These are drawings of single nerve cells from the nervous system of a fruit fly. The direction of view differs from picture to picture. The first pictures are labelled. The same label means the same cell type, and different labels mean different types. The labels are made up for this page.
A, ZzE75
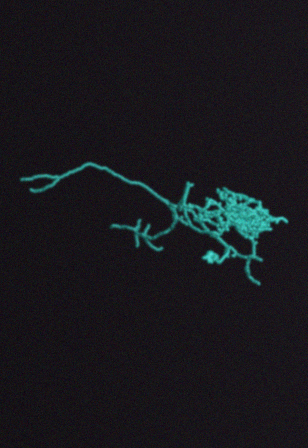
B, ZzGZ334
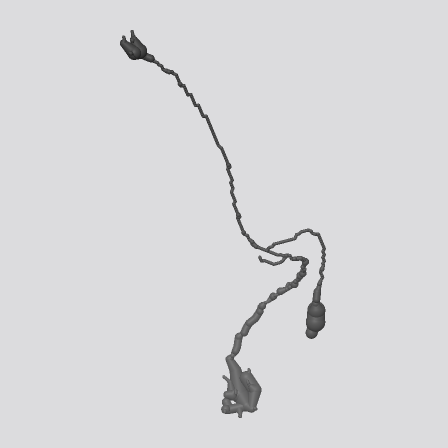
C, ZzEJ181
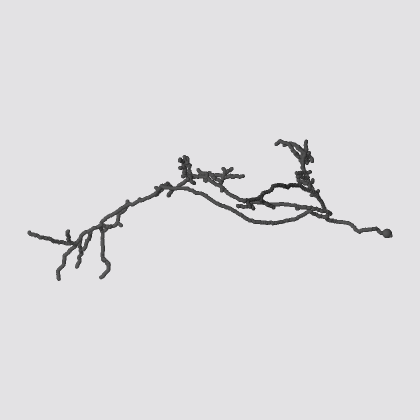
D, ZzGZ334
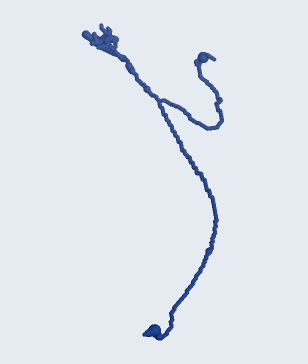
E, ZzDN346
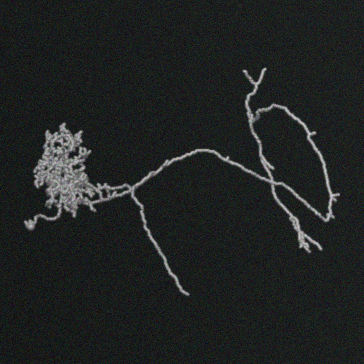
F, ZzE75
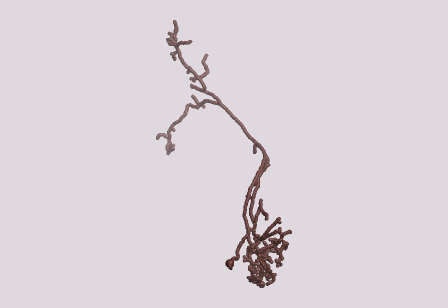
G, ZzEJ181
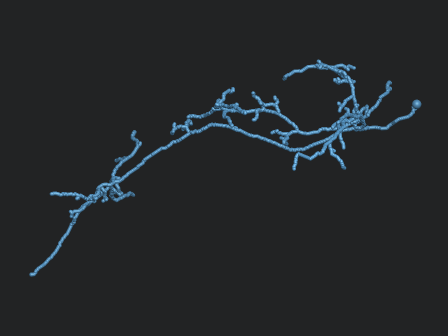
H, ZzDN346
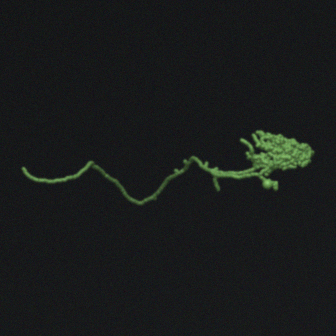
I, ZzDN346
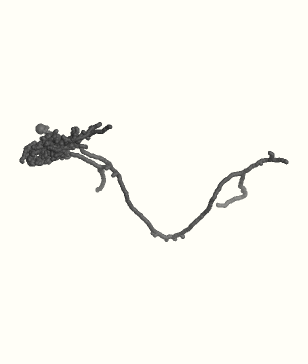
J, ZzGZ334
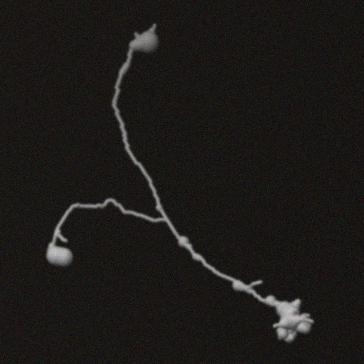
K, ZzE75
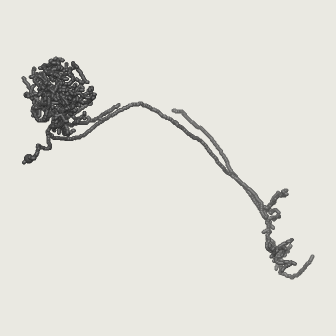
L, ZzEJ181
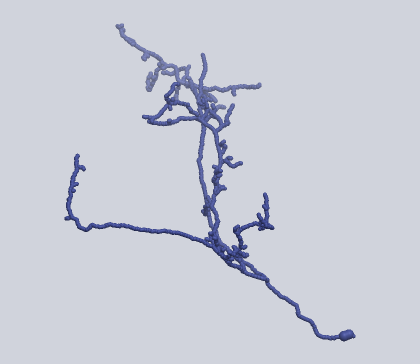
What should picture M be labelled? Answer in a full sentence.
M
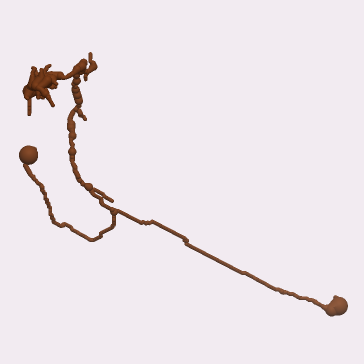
It belongs to ZzGZ334.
